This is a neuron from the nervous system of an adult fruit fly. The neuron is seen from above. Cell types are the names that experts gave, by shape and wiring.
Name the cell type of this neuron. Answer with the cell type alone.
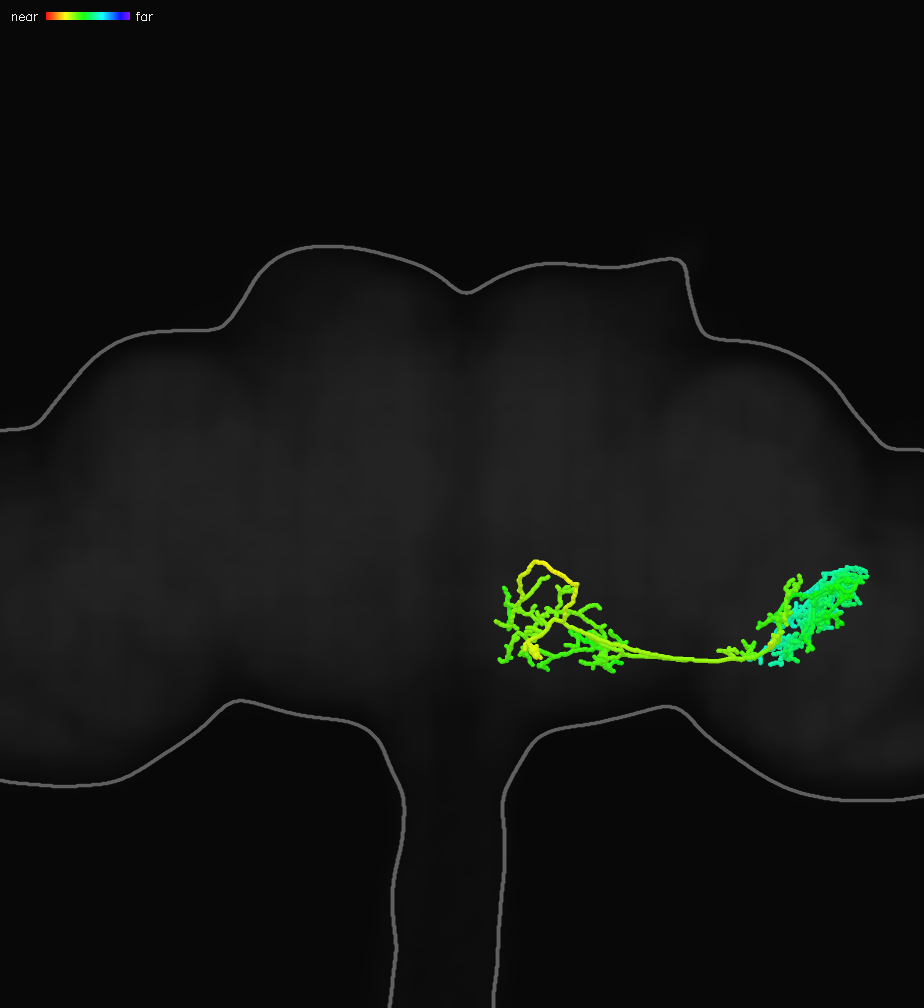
LoVP28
